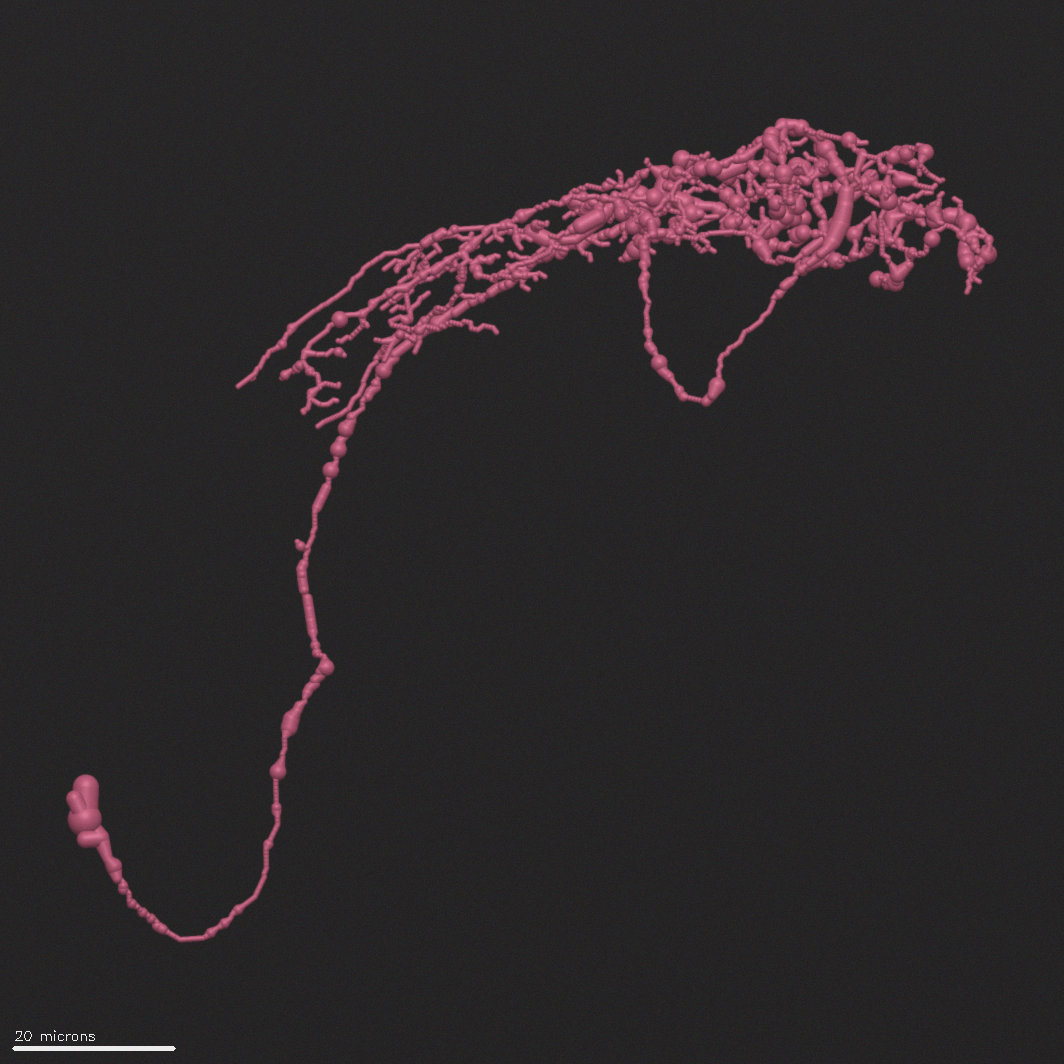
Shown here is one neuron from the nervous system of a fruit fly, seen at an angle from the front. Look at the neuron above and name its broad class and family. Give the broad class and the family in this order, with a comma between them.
central-brain intrinsic neuron, hemilineage SIPa1_ventral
